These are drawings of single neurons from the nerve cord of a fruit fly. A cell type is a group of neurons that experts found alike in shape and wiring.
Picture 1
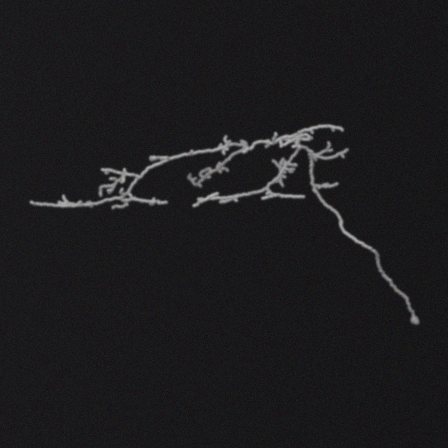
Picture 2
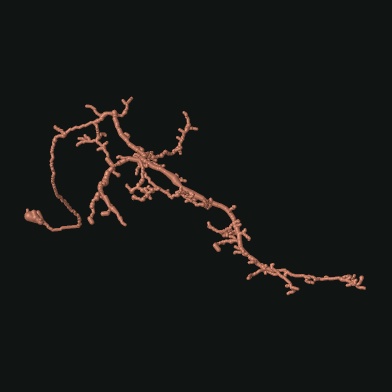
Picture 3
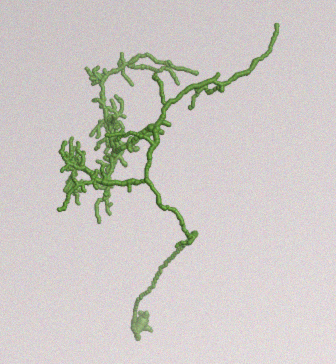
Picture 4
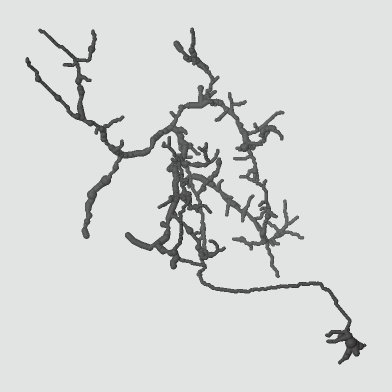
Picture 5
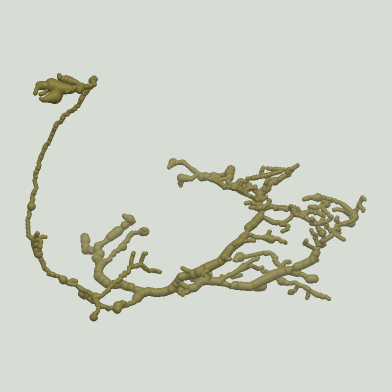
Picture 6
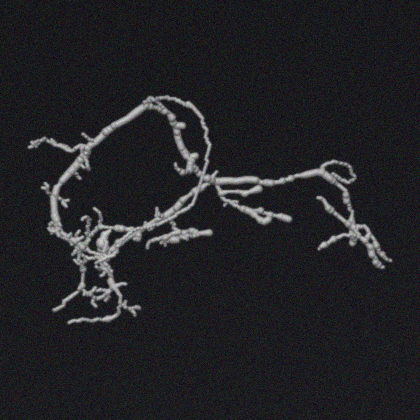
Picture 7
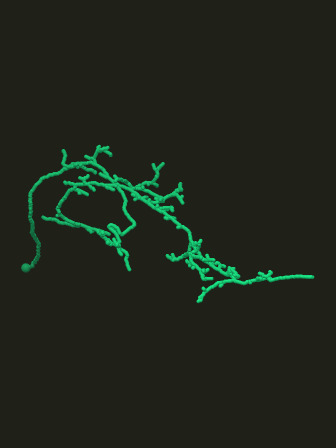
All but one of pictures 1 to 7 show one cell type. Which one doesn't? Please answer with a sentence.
Picture 4 is the odd one out.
